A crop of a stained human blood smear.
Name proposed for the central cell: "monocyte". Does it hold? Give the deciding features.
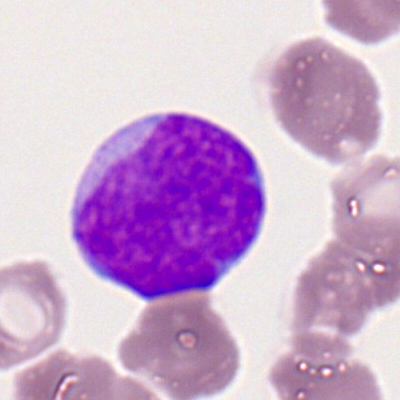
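The telling point is the cytoplasm, which is pale blue and shows no granules at all.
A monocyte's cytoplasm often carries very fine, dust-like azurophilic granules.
So monocyte doesn't fit here; this cell is a myeloblast. Its outline is smooth and round, and the surface has no projections. A red cell touches its lower edge.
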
